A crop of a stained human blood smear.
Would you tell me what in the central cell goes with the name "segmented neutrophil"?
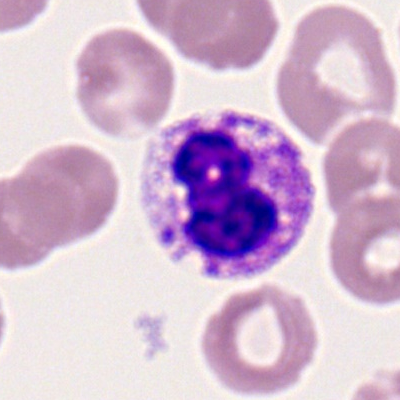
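Chromatin dense, staining dark purple.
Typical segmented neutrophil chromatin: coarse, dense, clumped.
Density here consistent with segmented neutrophil. Outline round. No nucleoli visible in the nucleus. Cytoplasm forms a broad rim around the nucleus on every side.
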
